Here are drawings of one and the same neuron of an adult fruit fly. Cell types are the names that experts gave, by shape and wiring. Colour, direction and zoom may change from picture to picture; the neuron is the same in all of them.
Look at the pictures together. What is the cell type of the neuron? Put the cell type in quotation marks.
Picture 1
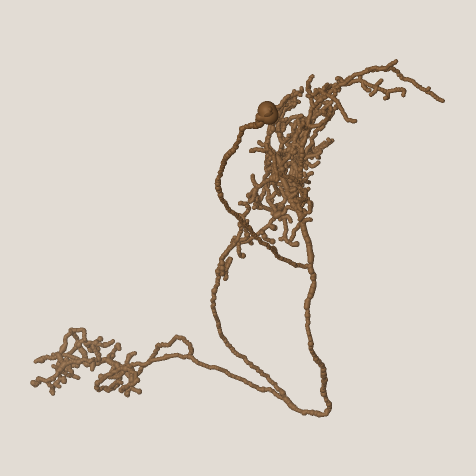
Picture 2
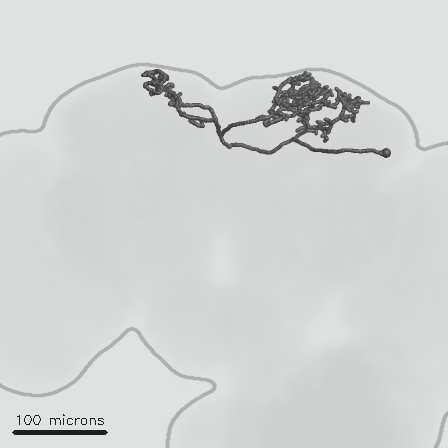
"SLP355"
